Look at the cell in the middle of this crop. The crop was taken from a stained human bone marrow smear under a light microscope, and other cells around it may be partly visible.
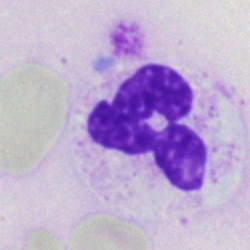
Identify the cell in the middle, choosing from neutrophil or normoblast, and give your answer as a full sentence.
Classification of the middle cell gives a neutrophil.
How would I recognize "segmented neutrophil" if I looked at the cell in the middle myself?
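The nucleus of the central cell is divided into lobes, which agrees with a segmented neutrophil.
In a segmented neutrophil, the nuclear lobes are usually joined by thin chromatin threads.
Here the lobed nucleus curves around a small clear hole at the centre. Its chromatin is dark purple and coarsely clumped. The cytoplasm is abundant and pale pinkish-lilac, in keeping with the usual colour.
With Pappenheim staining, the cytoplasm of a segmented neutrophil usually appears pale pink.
Fine pink-lilac granules are scattered through this cytoplasm, which also agrees.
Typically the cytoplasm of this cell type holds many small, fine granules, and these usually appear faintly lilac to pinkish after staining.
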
